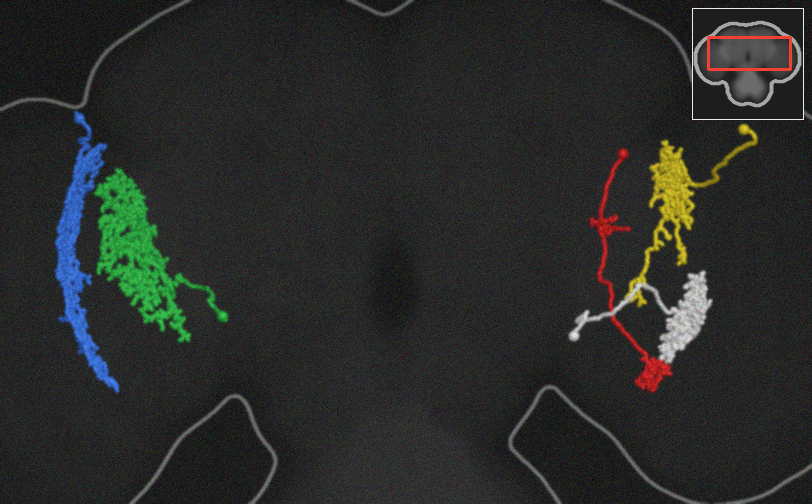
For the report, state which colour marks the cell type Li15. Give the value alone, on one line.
green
